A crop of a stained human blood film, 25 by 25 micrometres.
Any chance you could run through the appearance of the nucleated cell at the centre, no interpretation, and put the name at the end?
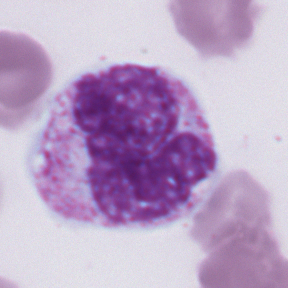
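Nucleus sits toward the right, about 14 micrometres across, leaving a wider band of cytoplasm on the left. Its chromatin's dark purple and coarsely clumped, with small pale gaps. The cytoplasm is pale pink, with lots of small reddish-pink granules scattered through it. That's a band neutrophil.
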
